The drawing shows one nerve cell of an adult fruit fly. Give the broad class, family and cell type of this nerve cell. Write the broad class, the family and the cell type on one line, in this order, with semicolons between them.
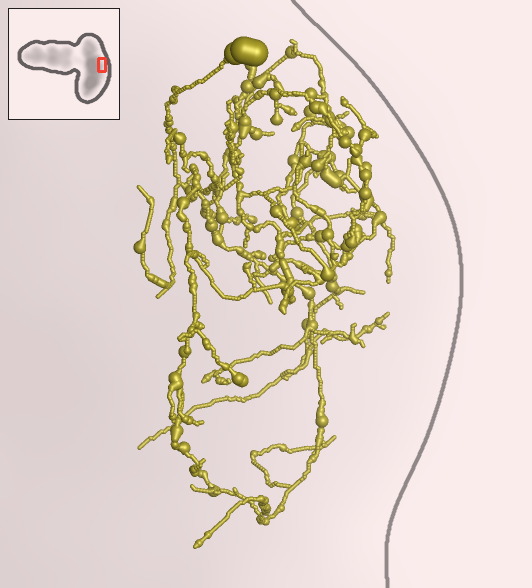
central-brain intrinsic neuron; hemilineage ALl1_dorsal; lLN9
